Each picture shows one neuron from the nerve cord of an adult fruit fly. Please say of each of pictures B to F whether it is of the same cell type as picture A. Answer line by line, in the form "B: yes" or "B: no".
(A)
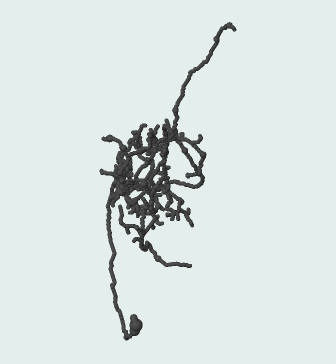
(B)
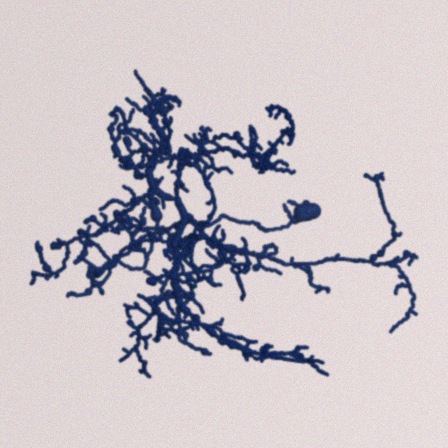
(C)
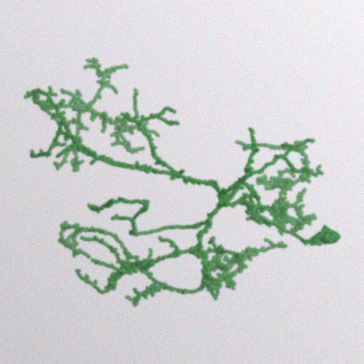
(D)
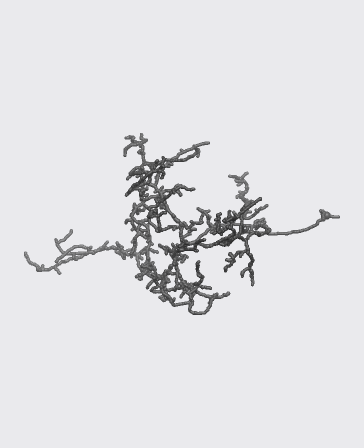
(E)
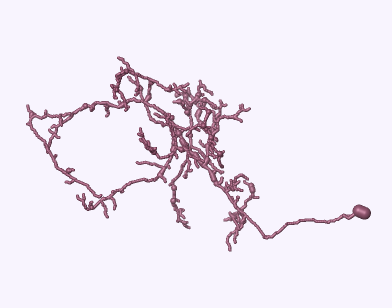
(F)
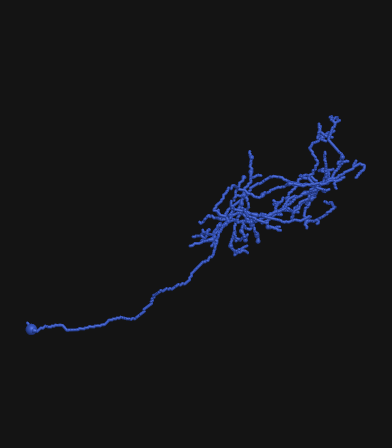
B: no
C: no
D: no
E: yes
F: no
